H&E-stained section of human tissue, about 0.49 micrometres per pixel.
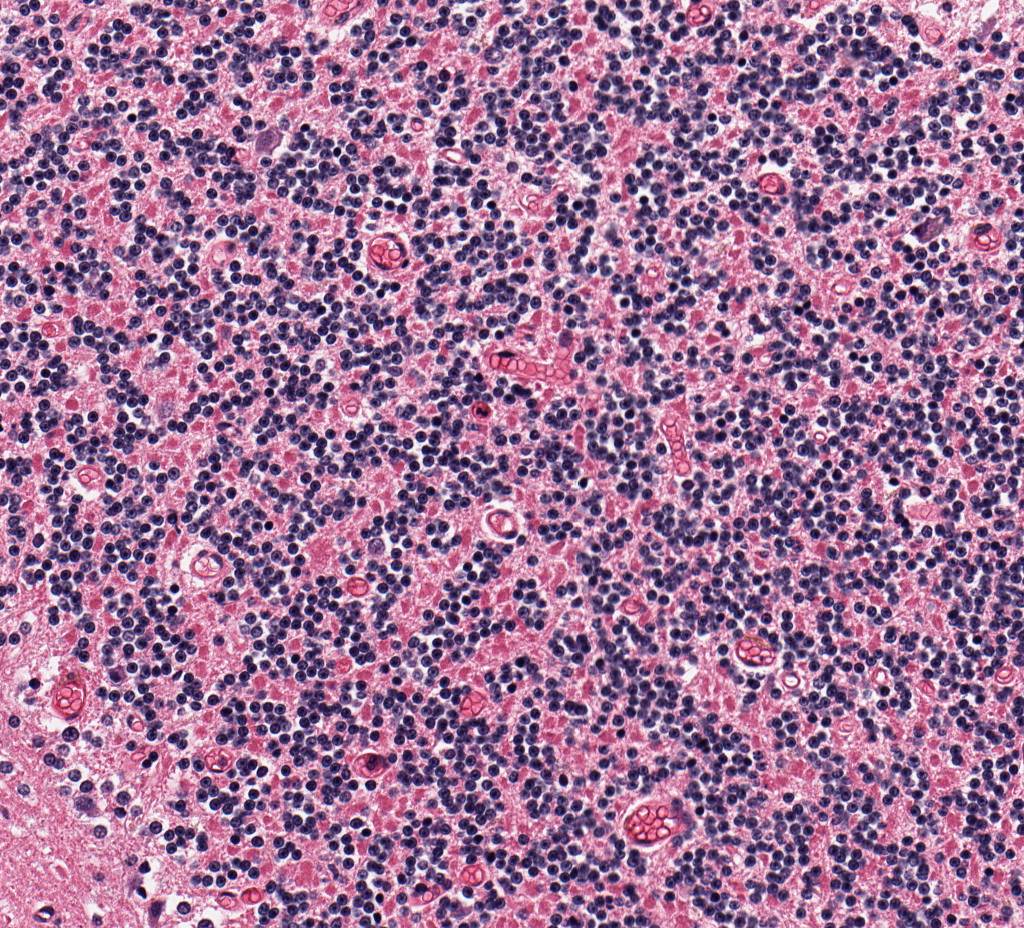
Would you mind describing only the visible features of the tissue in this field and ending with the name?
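Small dark round nuclei, I see, are packed densely and fairly evenly across almost the whole field, each with very scant visible cytoplasm. The bottom-left corner is a paler pink fibrillary area with few nuclei. No fat cells here. This is cerebellum.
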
